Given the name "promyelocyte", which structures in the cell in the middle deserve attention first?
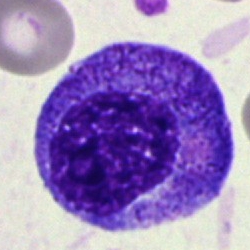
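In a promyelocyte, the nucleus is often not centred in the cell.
Here the nucleus lies off-centre, toward the left side of the cell, which goes with the promyelocyte.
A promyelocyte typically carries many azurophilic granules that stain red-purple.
In this cell, fine purple granules are scattered through the cytoplasm. The cytoplasm is ample and stains blue-purple, and a paler, pinkish area of it lies beside the nucleus on its right.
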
